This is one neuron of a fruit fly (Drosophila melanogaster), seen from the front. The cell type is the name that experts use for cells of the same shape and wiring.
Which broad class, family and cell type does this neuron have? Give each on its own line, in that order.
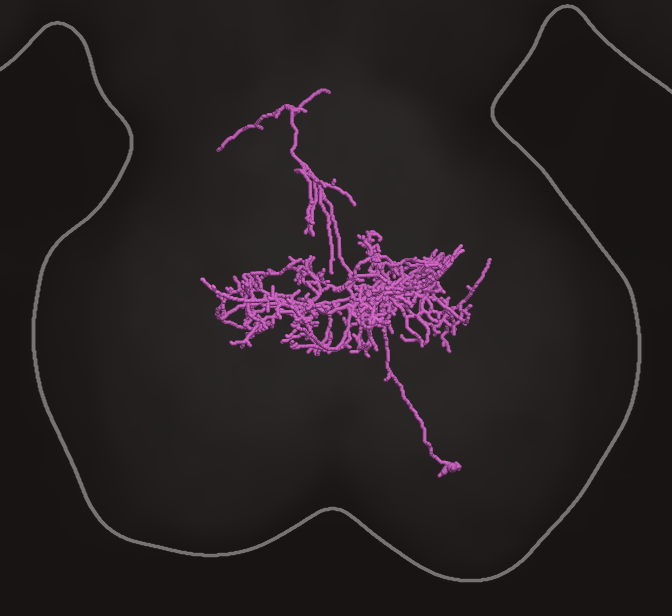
nerve-cord intrinsic neuron
hemilineage 06B
IN06B024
